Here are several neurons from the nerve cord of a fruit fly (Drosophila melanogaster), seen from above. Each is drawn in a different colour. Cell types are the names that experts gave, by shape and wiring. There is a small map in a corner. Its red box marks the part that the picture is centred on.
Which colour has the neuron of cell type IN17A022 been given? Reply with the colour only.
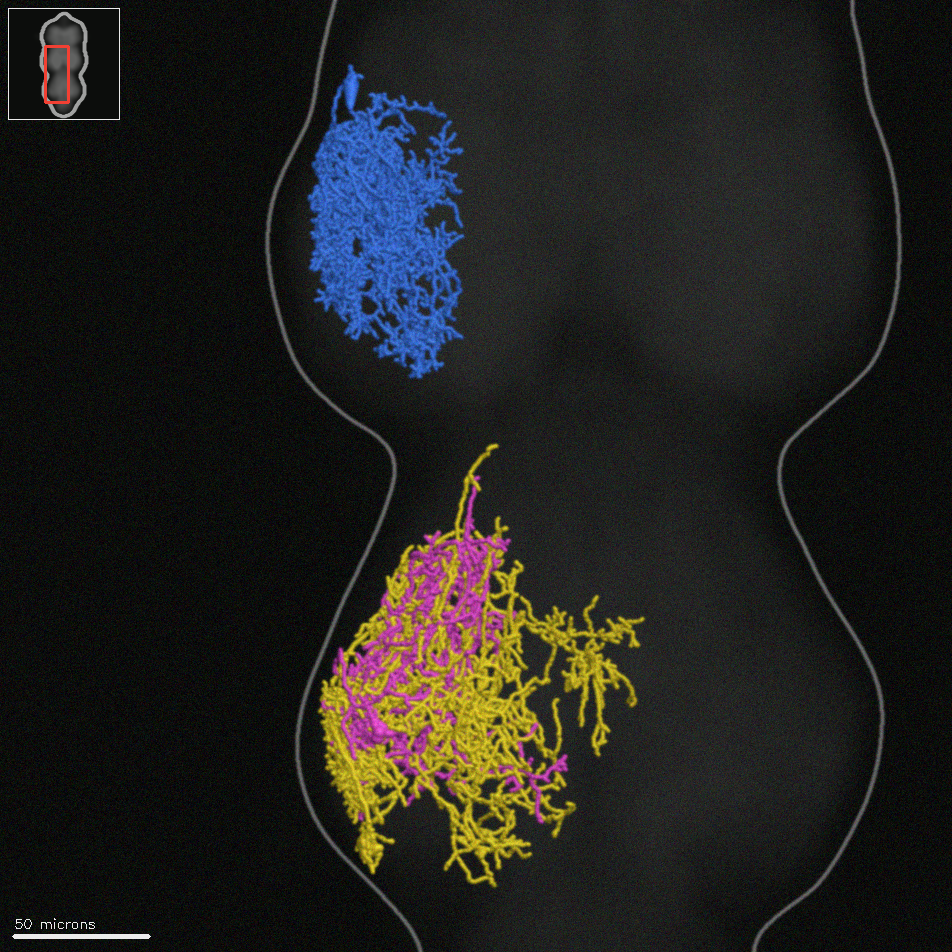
magenta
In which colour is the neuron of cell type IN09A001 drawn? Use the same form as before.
yellow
